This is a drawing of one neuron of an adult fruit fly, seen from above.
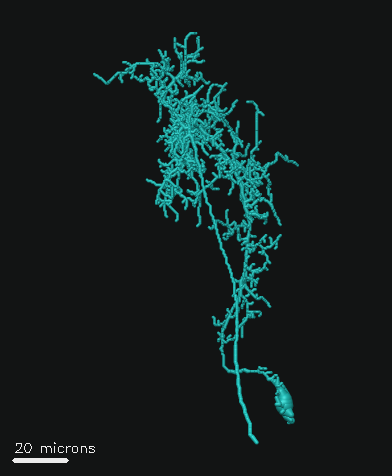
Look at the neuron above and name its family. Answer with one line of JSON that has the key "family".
{"family": "hemilineage 03B"}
